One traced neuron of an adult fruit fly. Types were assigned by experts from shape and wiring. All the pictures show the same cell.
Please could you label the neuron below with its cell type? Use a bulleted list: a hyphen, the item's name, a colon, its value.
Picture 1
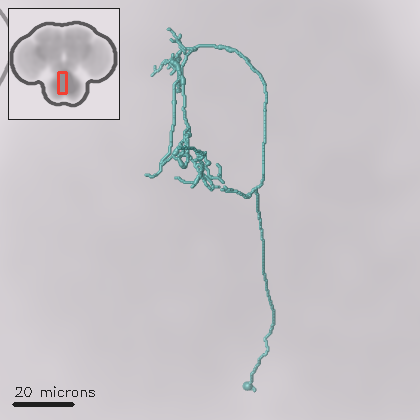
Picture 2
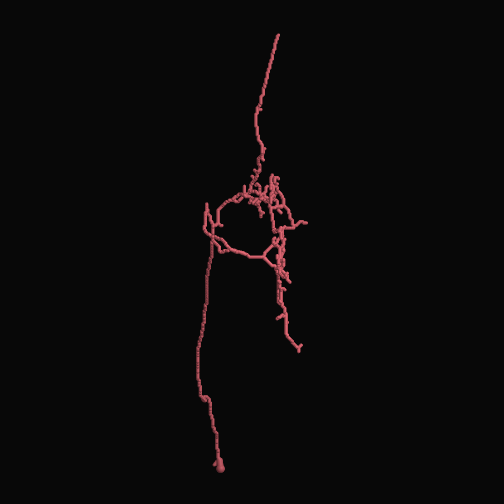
- cell type: IN02A058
